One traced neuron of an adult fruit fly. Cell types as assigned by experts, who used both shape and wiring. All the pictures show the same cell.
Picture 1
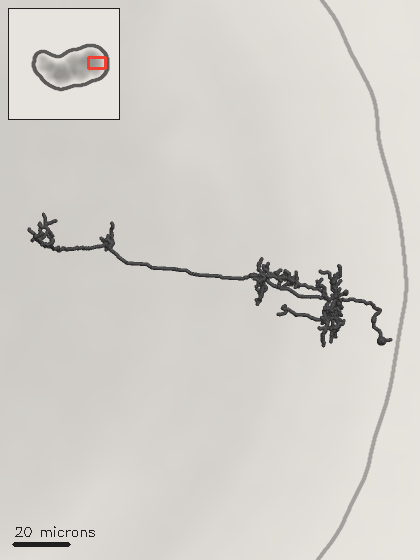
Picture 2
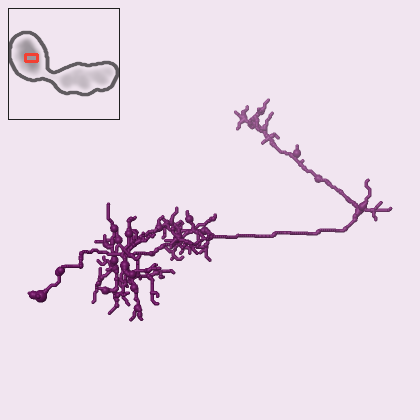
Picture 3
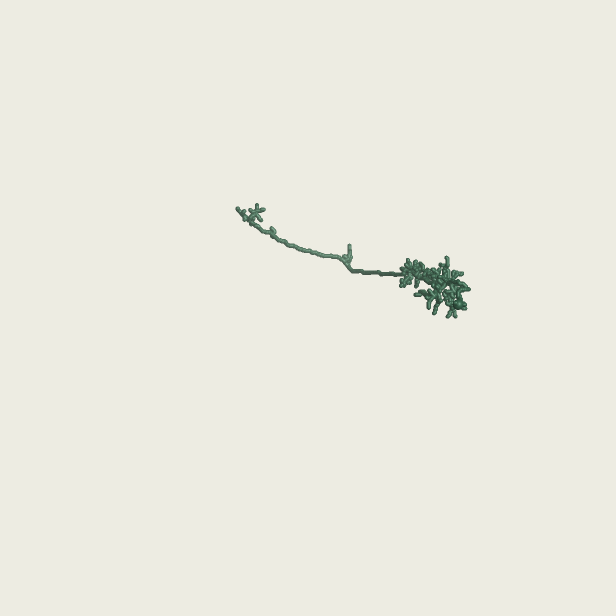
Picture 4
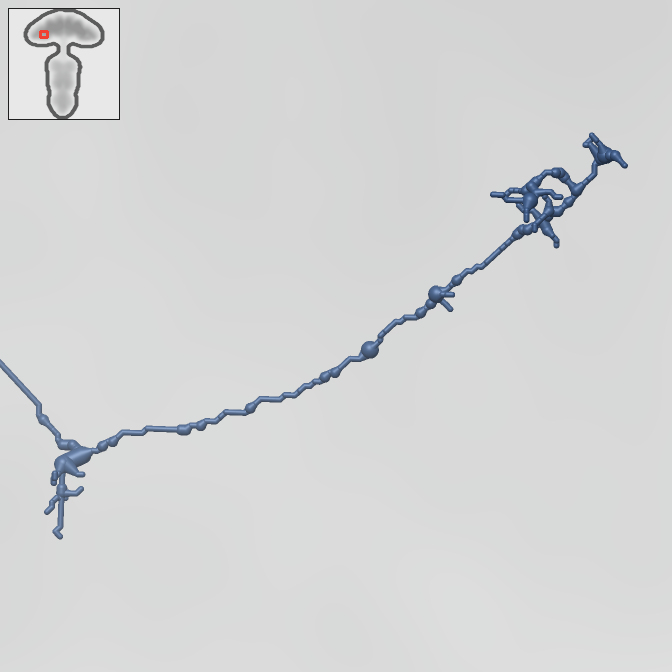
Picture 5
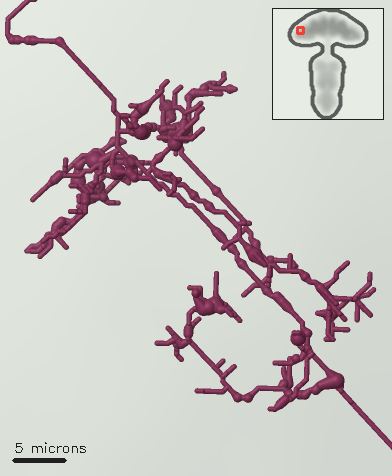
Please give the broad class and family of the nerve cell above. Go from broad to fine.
optic-lobe intrinsic neuron; TmY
